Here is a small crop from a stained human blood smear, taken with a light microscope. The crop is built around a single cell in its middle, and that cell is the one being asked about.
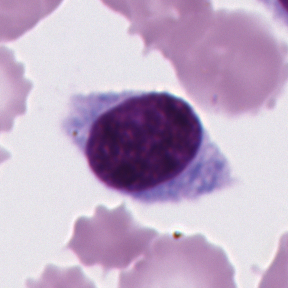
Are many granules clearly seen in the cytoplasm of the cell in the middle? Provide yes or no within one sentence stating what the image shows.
No, not a single granule can be seen in its cytoplasm.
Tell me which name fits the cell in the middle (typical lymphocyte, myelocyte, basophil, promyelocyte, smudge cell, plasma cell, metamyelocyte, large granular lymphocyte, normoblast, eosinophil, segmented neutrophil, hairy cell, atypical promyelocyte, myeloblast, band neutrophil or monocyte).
hairy cell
